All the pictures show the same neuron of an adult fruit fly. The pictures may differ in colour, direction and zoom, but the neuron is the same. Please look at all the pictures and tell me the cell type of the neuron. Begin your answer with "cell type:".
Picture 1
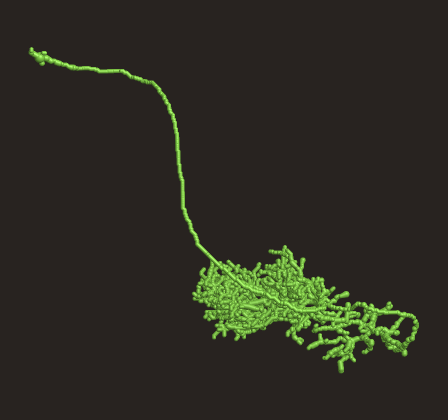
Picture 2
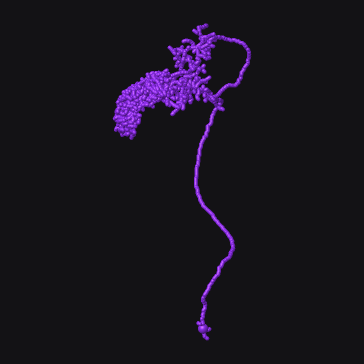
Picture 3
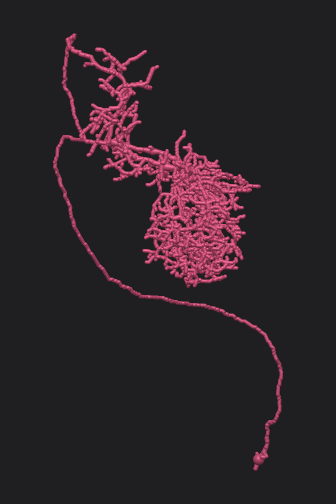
cell type: MBON12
